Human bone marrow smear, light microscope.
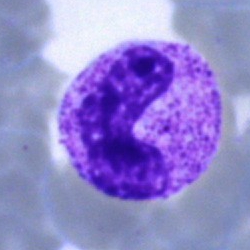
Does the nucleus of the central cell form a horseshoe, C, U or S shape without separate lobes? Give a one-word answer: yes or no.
Yes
